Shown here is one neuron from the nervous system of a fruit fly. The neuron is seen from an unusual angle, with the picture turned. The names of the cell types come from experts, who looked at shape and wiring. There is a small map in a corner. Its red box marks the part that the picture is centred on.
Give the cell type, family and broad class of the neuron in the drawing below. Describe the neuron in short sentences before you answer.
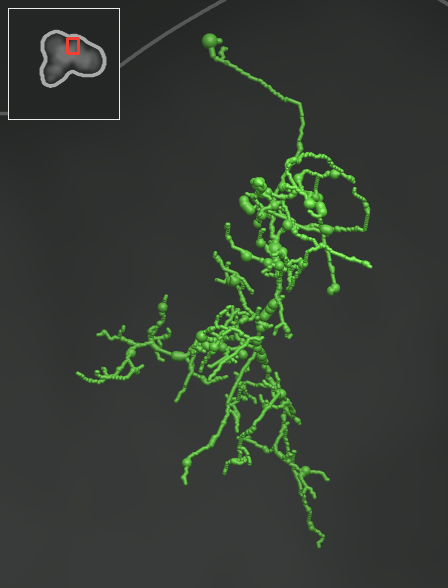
Its cell body lies at the top of the picture. The picture shows dozens of branch ends. The cell type is CB1985. Its family is hemilineage TRdl_b. This is a central-brain intrinsic neuron.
